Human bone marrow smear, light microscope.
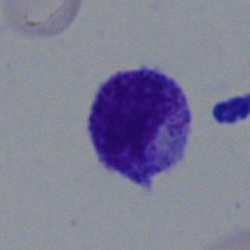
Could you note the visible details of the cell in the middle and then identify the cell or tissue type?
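Roughly round cell, small pointed tag at lower edge. No nucleolus visible in nucleus. Small pale cytoplasmic area, lower right. Image slightly out of focus. Lymphocyte.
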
